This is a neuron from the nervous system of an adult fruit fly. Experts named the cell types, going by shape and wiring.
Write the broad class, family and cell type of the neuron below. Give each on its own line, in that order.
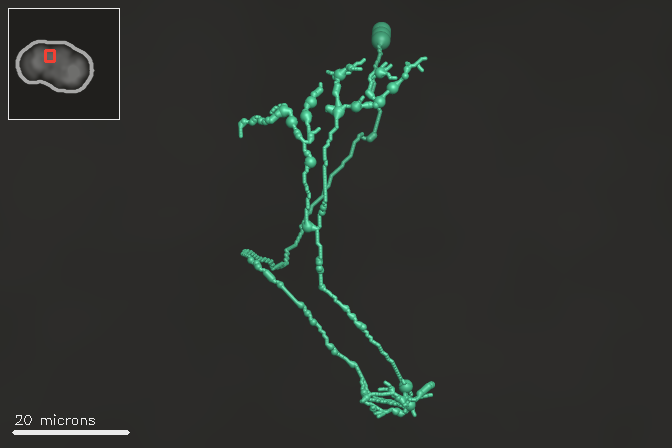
central-brain intrinsic neuron
class CX
vDeltaA_a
